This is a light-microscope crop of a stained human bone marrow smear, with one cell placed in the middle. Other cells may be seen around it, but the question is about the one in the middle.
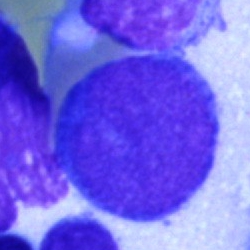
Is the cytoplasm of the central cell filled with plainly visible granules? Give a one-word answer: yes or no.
No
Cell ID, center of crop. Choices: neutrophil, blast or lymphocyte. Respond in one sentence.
The middle of this crop holds a blast.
